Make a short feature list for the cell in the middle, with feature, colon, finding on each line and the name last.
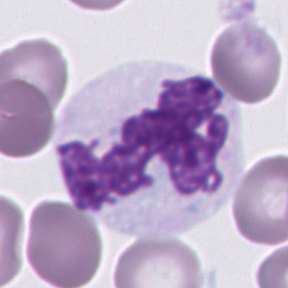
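Outline: roughly round and smooth
Nucleus: elongated, irregular mass, lower left to upper right
Chromatin: dark purple, clumped into coarse strands
Cytoplasm: abundant, pale greyish-lavender
Name: segmented neutrophil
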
